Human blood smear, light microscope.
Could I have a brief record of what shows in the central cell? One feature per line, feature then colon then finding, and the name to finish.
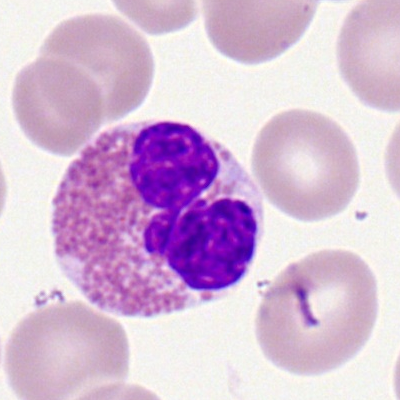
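Nucleus: two lobes
Chromatin: dark purple, coarsely clumped
Granules: orange-pink, packing the cytoplasm
Layout: granular cytoplasm widest on the left, nucleus toward the right
Name: eosinophil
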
